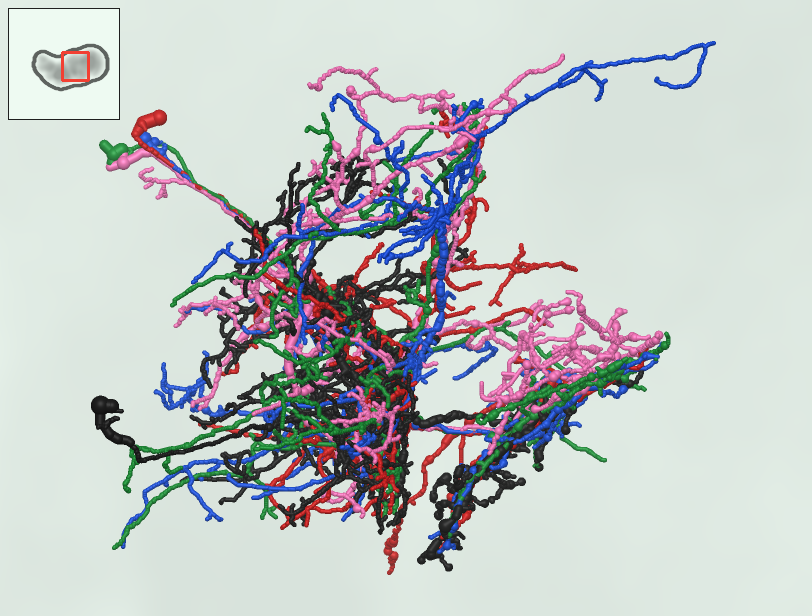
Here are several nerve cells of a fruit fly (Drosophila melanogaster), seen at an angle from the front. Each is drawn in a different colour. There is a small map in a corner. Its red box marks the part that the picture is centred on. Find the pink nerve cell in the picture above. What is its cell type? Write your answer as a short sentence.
The cell type is AVLP752m.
